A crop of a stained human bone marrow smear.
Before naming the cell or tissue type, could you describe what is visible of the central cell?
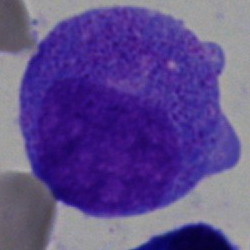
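Apart from a broad bulge on the right side, the outline of this cell is roughly round. A small rounded bleb projects from its upper right edge. The chromatin is finely stippled rather than coarsely clumped. Pale grey red cells lie beside it at the left edge of the picture. This cell is a promyelocyte.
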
